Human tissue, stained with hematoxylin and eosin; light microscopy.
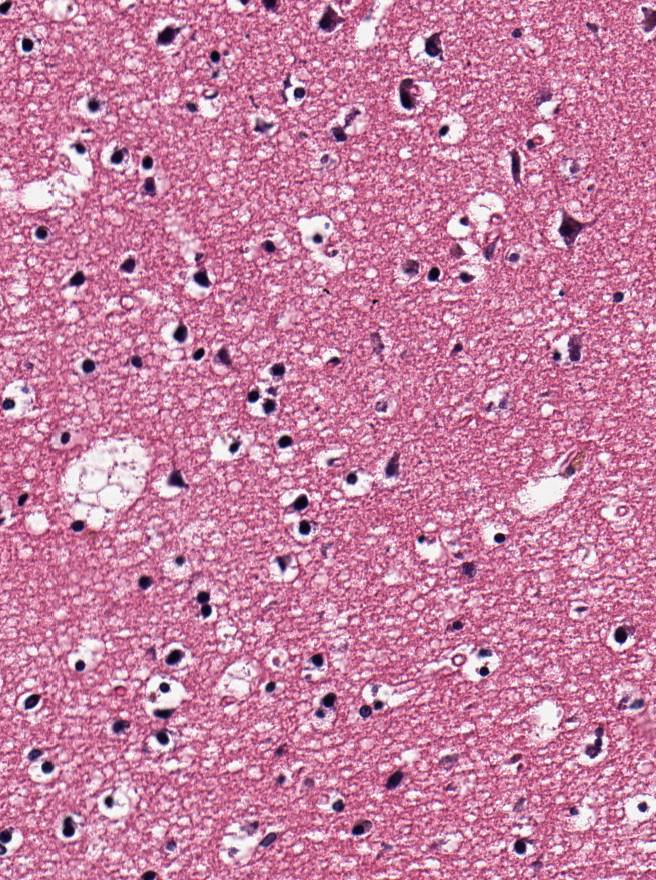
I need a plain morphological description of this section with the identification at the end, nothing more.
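Across the whole field you've got a finely fibrillary pink neuropil with scattered nuclei, and there's no epithelium and no glands anywhere. Small round clear vacuoles are sprinkled evenly through that neuropil over the entire field. Most of the nuclei are small, round and dark. Toward the right of the middle, an elongated pale space runs obliquely. This section is cerebral cortex.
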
